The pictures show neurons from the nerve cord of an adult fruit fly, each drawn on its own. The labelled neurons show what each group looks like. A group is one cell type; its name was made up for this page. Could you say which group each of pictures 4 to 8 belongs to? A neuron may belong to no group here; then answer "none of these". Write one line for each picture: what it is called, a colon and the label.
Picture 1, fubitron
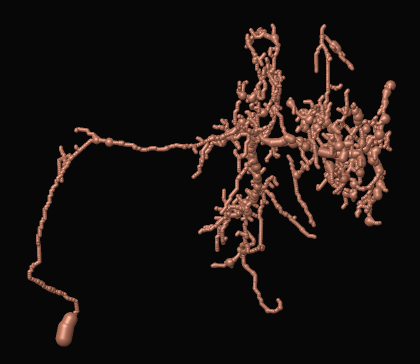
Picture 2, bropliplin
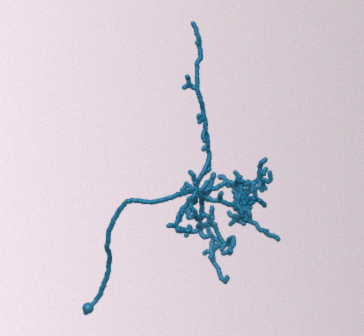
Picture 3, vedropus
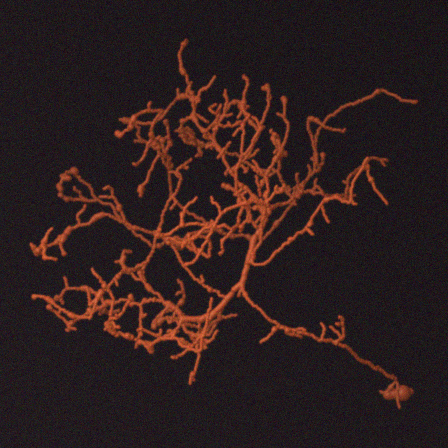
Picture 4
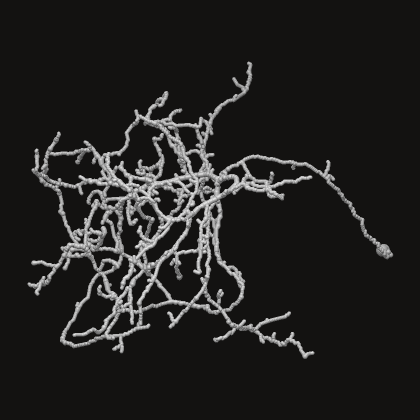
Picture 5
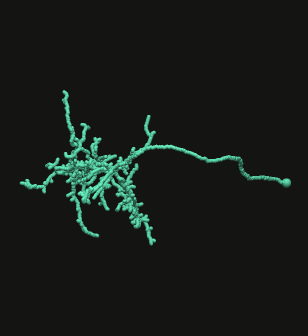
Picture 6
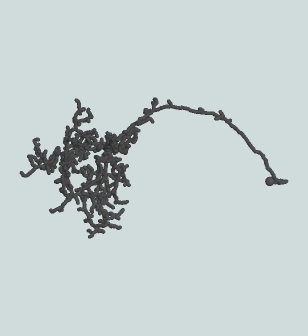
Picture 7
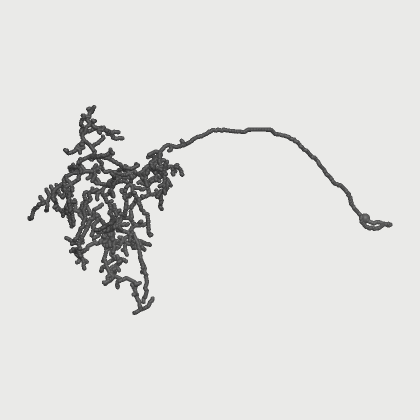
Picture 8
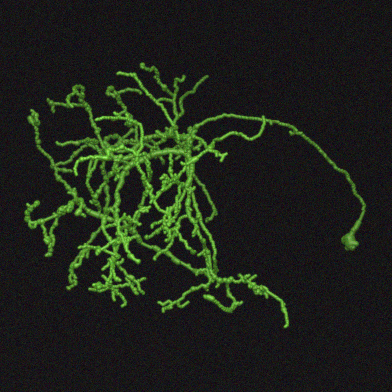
4: vedropus
5: bropliplin
6: fubitron
7: fubitron
8: vedropus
